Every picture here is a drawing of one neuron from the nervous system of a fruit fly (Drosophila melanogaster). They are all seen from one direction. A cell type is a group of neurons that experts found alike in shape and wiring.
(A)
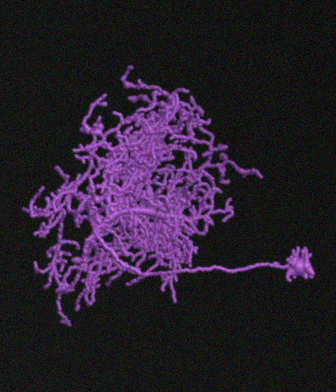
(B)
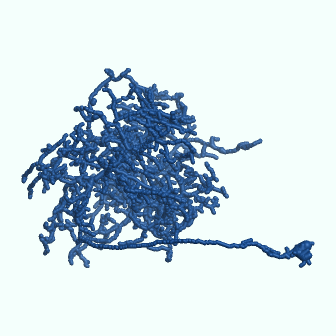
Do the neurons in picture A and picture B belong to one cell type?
yes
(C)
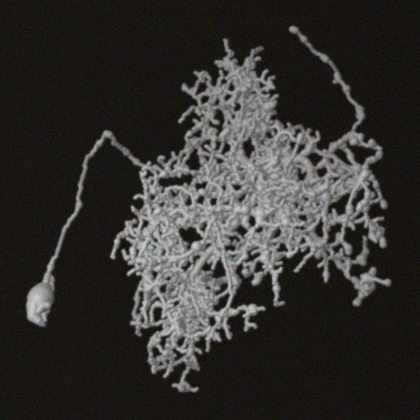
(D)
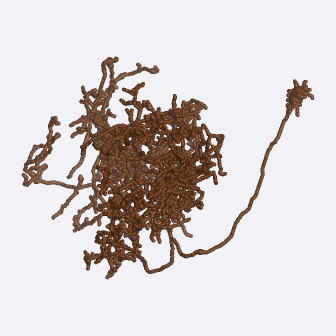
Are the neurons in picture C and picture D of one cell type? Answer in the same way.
yes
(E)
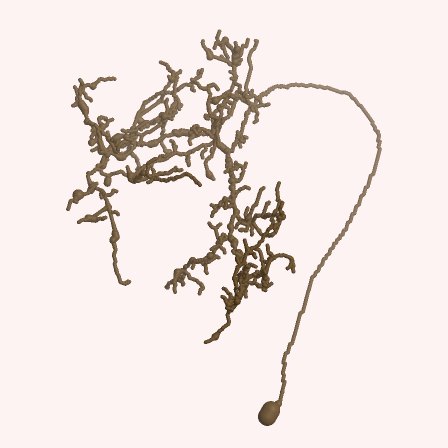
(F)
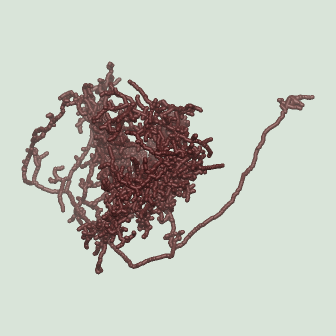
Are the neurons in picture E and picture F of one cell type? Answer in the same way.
no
